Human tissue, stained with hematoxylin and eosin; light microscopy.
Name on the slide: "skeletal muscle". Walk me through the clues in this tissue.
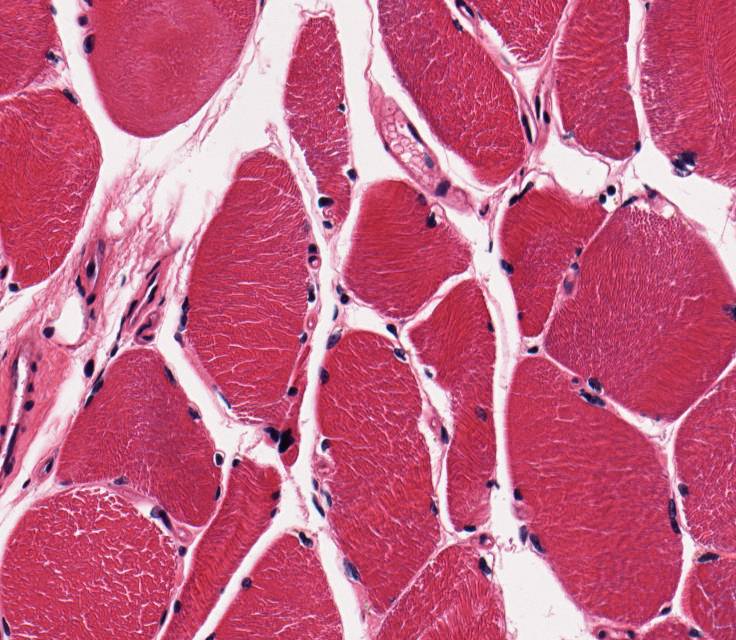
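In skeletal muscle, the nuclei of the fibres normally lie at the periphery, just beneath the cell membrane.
That fits this tissue: its nuclei sit at the fibre edges, flattened against their margins, not in the centres. I also notice that many fibre profiles carry several dark nuclei along their borders. The cytoplasm is deeply eosinophilic red-pink, with a fine stippled texture. Between the fibres run thin strands of pale connective tissue with small elongated dark nuclei, widest toward the upper left.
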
